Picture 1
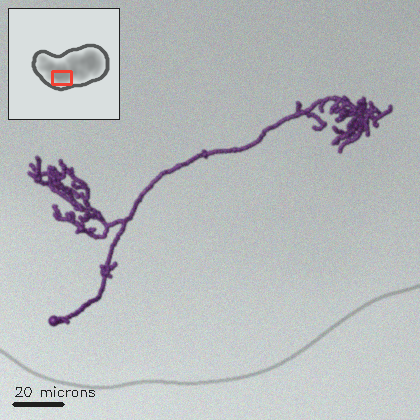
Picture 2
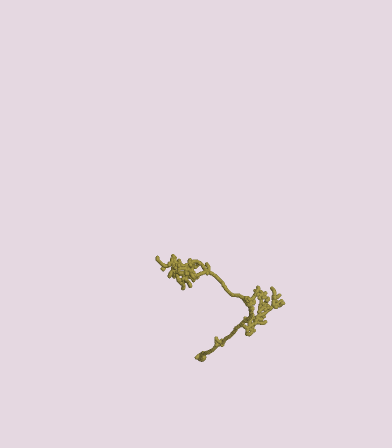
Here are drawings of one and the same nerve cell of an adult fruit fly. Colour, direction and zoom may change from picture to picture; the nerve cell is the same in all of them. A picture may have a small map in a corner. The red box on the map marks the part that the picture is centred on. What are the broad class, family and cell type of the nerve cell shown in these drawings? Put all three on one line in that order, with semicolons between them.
optic-lobe intrinsic neuron; TmY; TmY21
